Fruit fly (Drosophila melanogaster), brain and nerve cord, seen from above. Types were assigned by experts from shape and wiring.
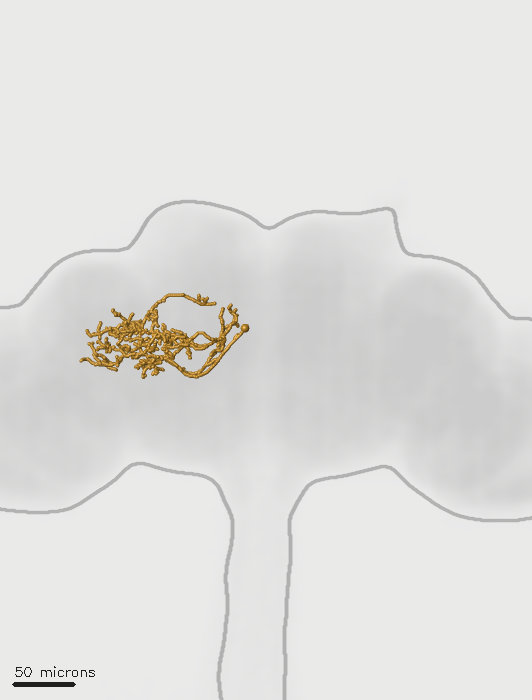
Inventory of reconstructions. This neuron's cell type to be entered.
SLP424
